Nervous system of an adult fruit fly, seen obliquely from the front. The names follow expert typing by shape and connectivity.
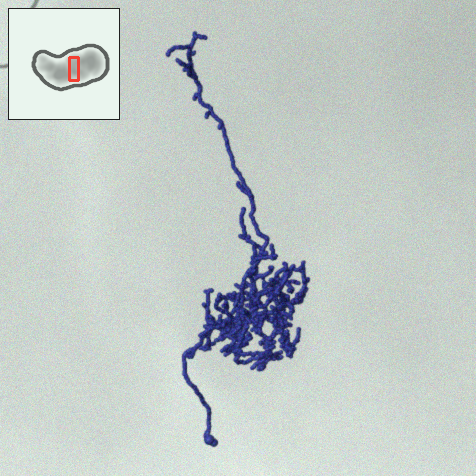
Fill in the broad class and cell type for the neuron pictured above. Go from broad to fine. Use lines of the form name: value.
broad class: central-brain intrinsic neuron
cell type: AVLP345_b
